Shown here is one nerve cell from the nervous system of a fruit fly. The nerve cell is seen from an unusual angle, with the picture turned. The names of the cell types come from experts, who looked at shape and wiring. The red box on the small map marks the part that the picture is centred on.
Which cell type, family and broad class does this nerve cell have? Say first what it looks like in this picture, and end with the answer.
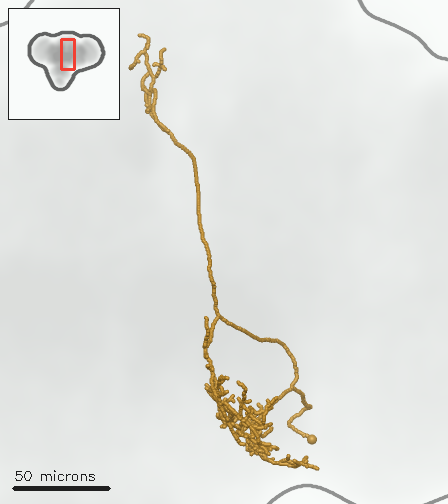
By the scale bar it is about 250 microns tall in this view. In this view it is taller than it is wide. Its cell type is CB1379. Its family is hemilineage SMPpv1. It is a central-brain intrinsic neuron.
